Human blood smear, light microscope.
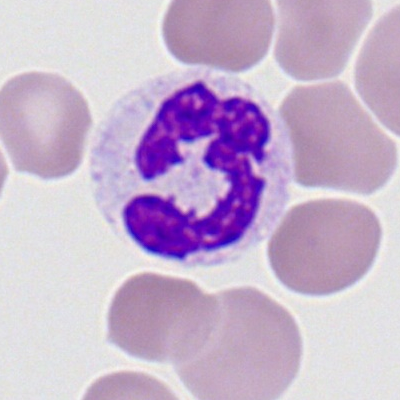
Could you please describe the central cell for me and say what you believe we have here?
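Taking the outline first, it is round and smooth. Next, the cytoplasm is plentiful and pale pinkish-lilac in colour. Within it lie fine, faint lilac granules. No vacuoles are present in the cytoplasm. This is a segmented neutrophil.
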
